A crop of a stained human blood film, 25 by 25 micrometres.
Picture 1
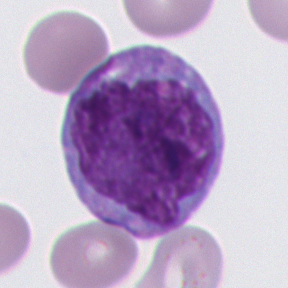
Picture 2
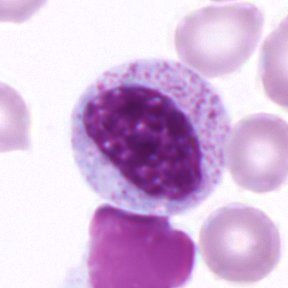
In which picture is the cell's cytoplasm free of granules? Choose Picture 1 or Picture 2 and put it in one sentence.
For the cell in picture 1, the cytoplasm contains no visible granules.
